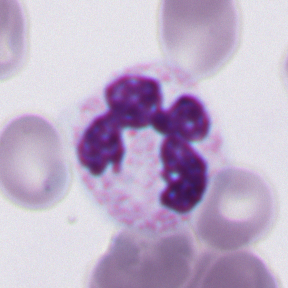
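Segmented neutrophil. Lobes: an arc, open toward the bottom of the cell. Chromatin dark purple, coarsely clumped. Cytoplasm pale, almost colourless, with fine pink-violet granules scattered through it.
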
